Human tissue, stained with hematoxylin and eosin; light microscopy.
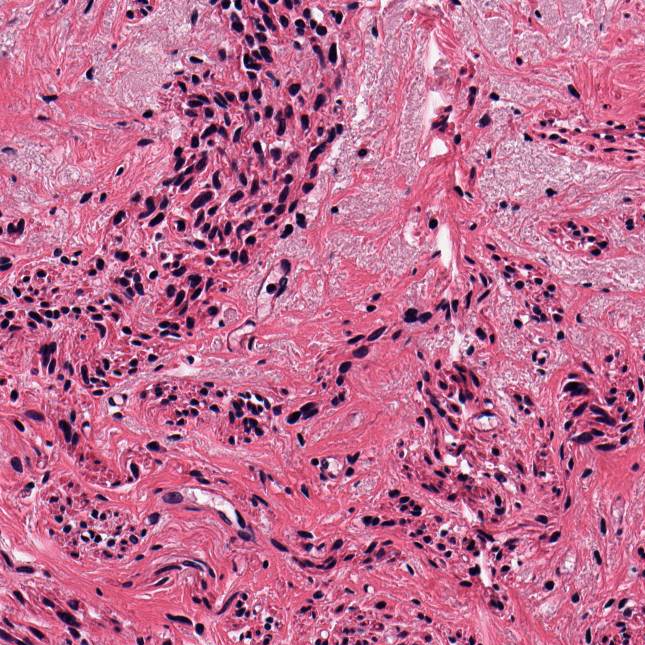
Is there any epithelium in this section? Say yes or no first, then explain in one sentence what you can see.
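No. No epithelium or glandular structures are present anywhere in the field.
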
